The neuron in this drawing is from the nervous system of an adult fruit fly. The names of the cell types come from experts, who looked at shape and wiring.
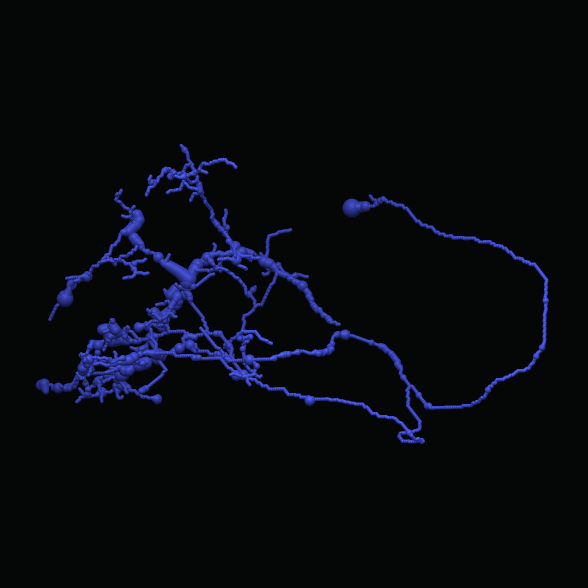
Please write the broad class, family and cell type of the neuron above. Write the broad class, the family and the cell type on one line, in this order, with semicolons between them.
nerve-cord intrinsic neuron; hemilineage 09A; IN09A046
